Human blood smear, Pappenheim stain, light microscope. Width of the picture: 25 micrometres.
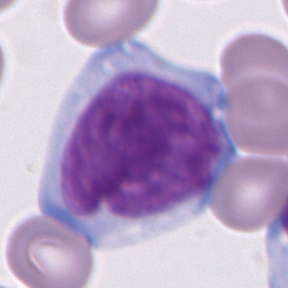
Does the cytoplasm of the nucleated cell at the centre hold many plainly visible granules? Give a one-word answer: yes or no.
No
